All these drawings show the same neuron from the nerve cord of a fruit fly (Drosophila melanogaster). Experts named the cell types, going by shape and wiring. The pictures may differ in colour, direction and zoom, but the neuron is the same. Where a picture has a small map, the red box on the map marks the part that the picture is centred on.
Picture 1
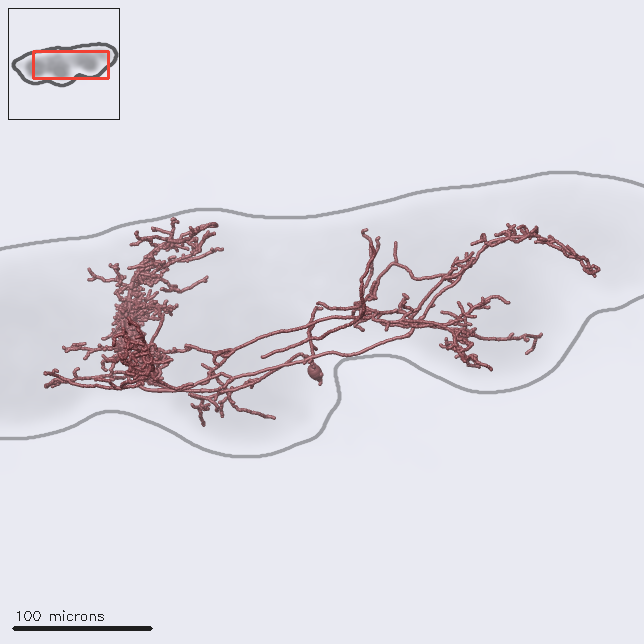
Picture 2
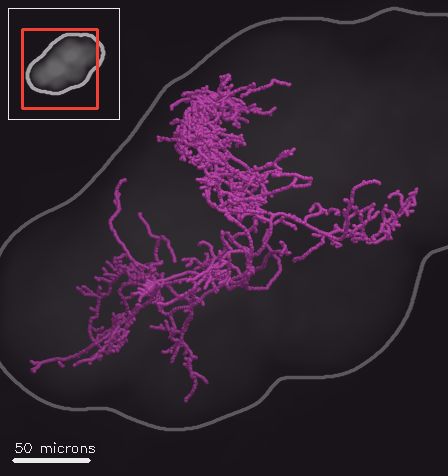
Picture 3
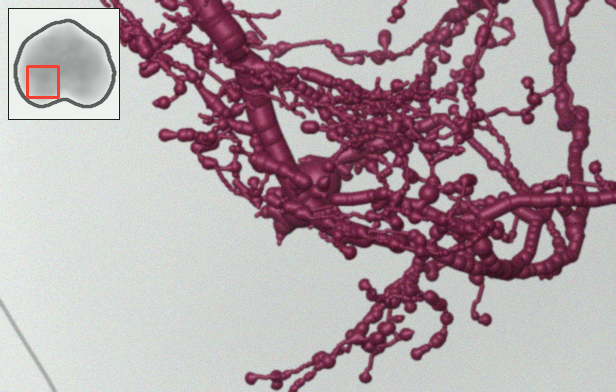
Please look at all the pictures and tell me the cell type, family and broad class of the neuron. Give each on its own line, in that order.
IN05B001
hemilineage 05B
nerve-cord intrinsic neuron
